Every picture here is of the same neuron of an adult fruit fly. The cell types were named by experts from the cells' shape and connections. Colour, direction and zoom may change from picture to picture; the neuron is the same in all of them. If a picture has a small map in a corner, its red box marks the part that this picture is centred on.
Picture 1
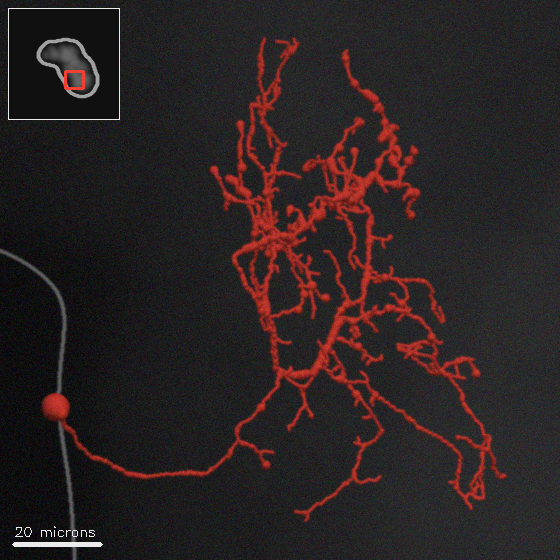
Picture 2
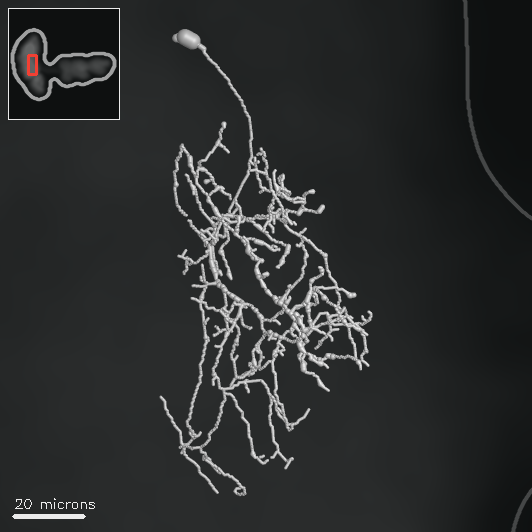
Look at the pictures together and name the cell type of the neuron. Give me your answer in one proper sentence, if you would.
So far as cell type goes, this neuron is CL187.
